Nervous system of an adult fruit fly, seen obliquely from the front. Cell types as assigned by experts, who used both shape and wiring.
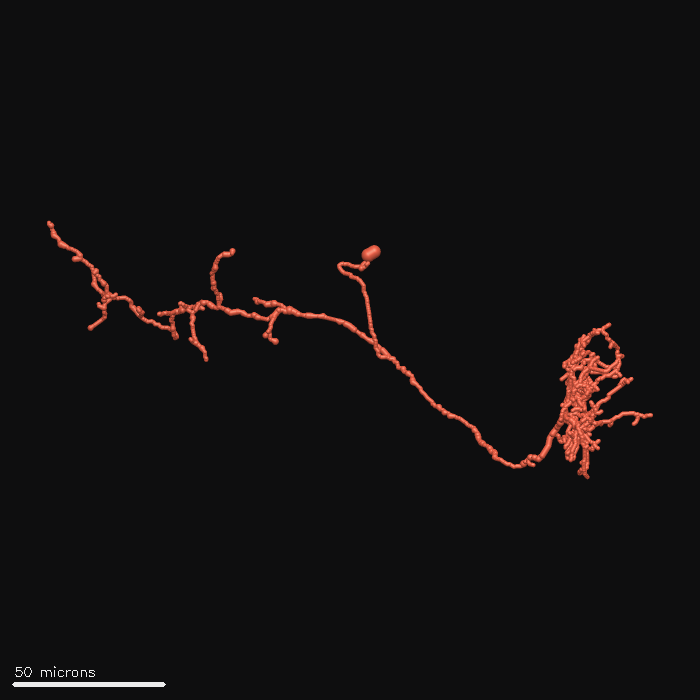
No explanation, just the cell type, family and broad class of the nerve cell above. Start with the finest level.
LoVP23; hemilineage PSp3; visual projection neuron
